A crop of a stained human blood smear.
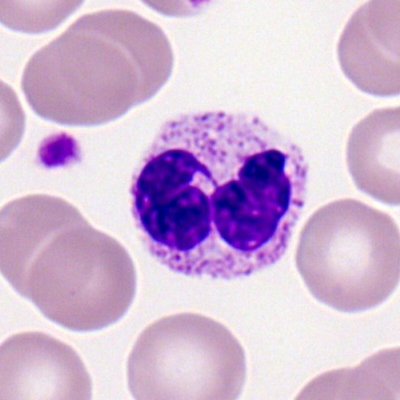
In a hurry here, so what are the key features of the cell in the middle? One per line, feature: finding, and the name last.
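Outline: roughly round.
Nucleoli: none to be seen.
Granules: purple, scattered all through the cytoplasm.
Lobes: outline still clear, the granules don't hide it.
Name: segmented neutrophil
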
